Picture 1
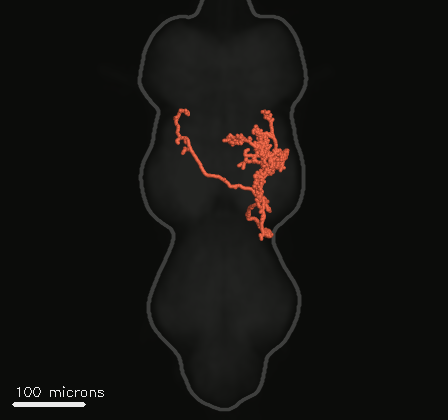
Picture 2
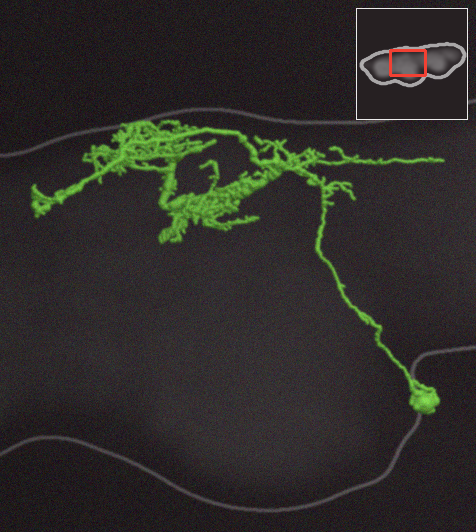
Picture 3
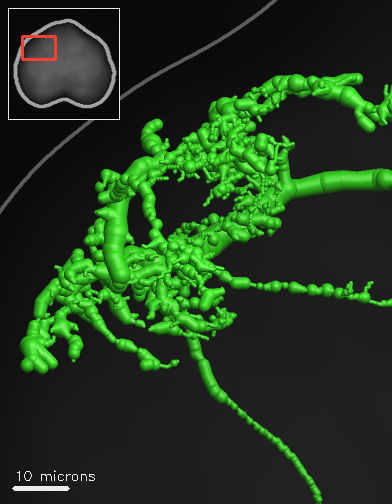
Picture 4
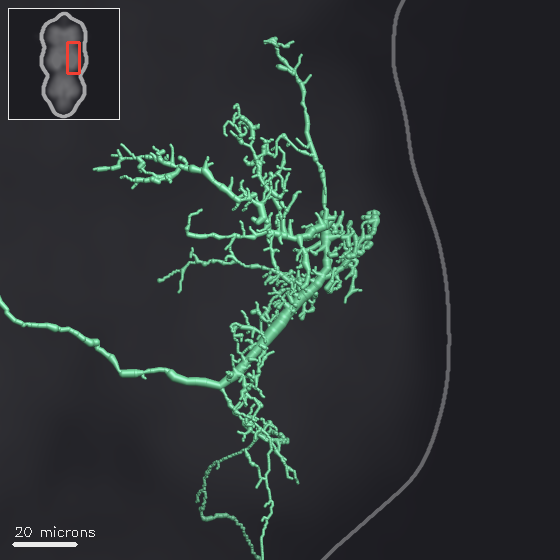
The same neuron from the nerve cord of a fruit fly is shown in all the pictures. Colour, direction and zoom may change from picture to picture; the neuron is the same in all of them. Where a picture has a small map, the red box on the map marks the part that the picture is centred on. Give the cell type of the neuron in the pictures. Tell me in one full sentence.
Regarding its cell type, the neuron is IN03B012.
